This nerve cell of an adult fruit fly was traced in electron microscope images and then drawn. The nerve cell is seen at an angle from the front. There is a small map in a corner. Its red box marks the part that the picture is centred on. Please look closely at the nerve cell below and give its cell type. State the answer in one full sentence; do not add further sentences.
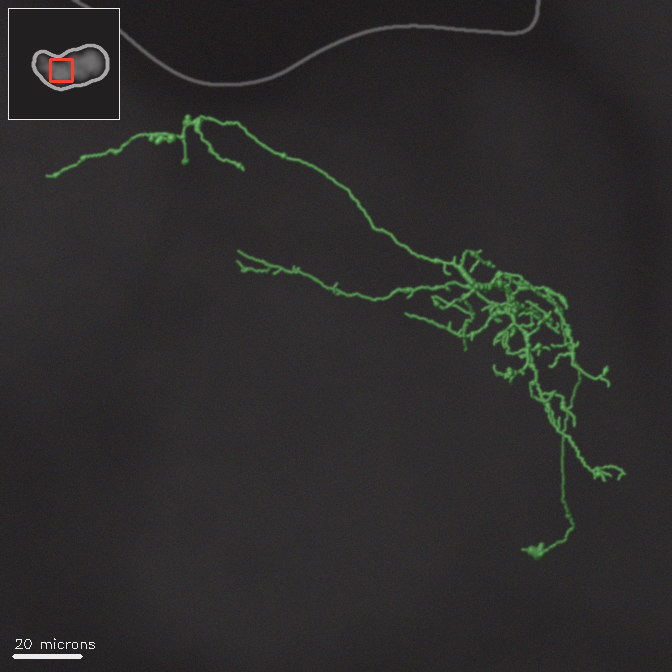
The cell type this nerve cell represents is IN12A046_a.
